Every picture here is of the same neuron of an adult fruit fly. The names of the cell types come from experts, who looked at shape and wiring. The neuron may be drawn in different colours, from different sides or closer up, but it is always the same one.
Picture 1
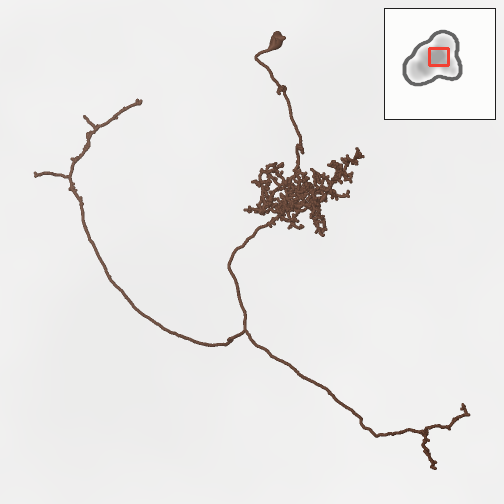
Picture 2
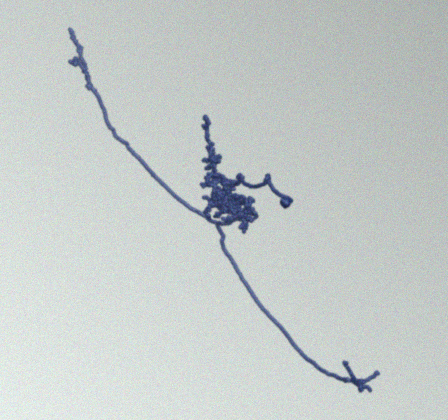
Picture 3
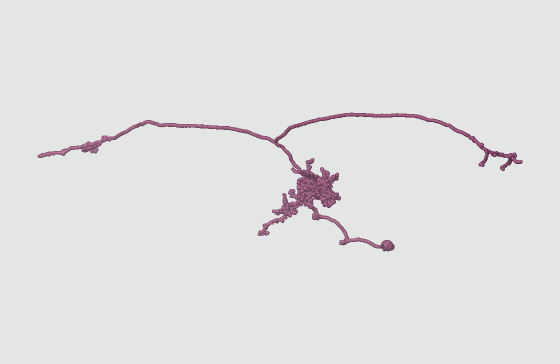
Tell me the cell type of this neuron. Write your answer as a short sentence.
The cell type is IN10B028.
